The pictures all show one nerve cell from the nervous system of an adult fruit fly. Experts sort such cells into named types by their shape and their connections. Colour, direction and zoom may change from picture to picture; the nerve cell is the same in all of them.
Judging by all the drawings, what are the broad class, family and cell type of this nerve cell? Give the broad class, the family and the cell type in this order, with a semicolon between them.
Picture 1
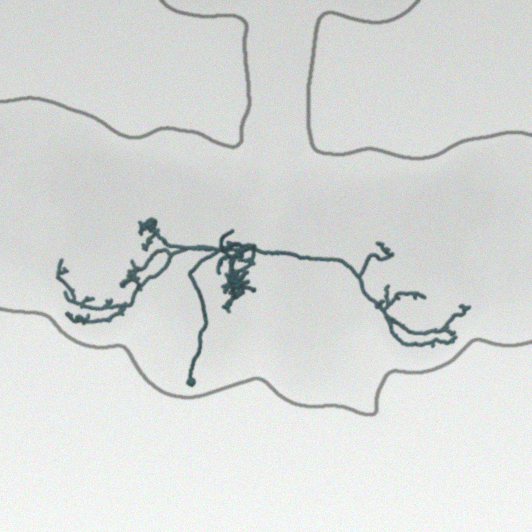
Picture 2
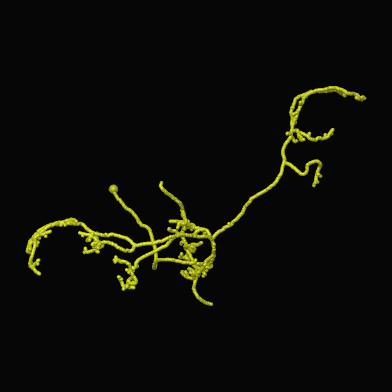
central-brain intrinsic neuron; hemilineage PSa1; AVLP462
